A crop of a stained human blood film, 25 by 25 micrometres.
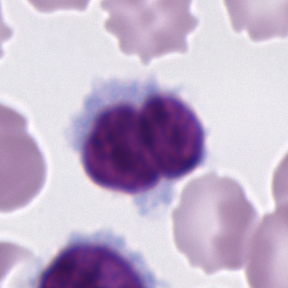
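Hairy cell: the nucleated cell at the centre of this blood smear. Its cytoplasm is pale blue, with an edge made ragged by many fine hair-like projections. No granules are visible in the cytoplasm. No nucleoli can be seen in the nucleus.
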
